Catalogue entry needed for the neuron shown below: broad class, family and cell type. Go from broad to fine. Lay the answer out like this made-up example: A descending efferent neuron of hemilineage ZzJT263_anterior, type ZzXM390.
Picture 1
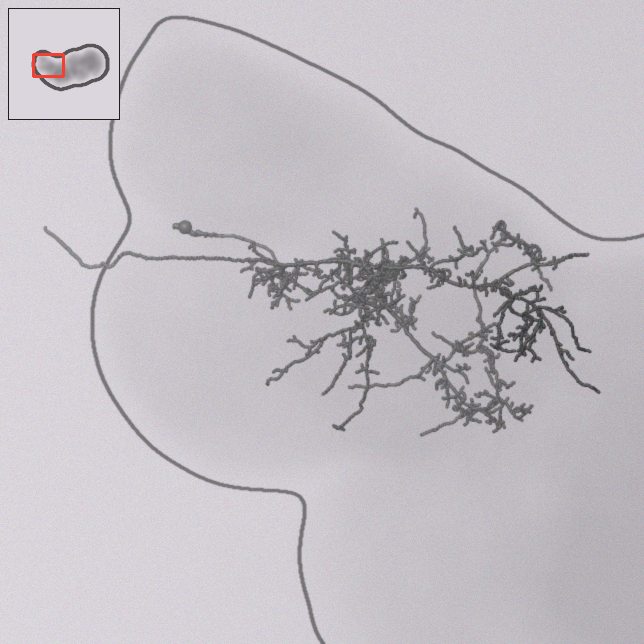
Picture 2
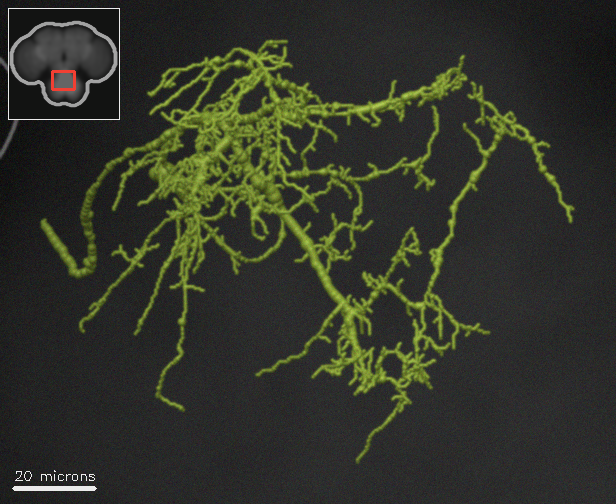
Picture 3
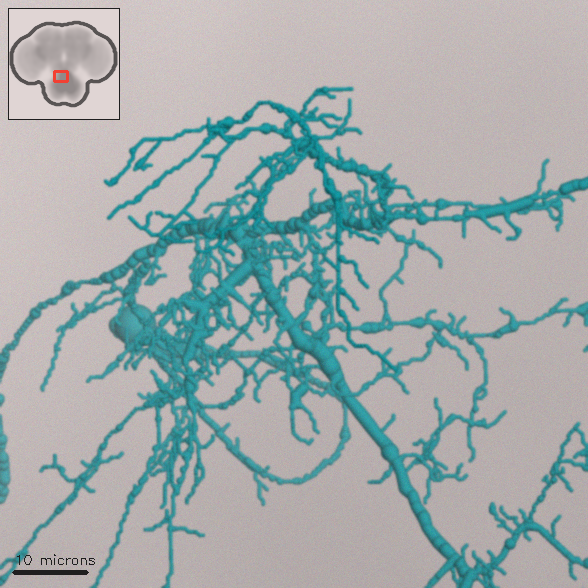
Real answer: A motor neuron of the nerve cord of the MNad family, type MNad26.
